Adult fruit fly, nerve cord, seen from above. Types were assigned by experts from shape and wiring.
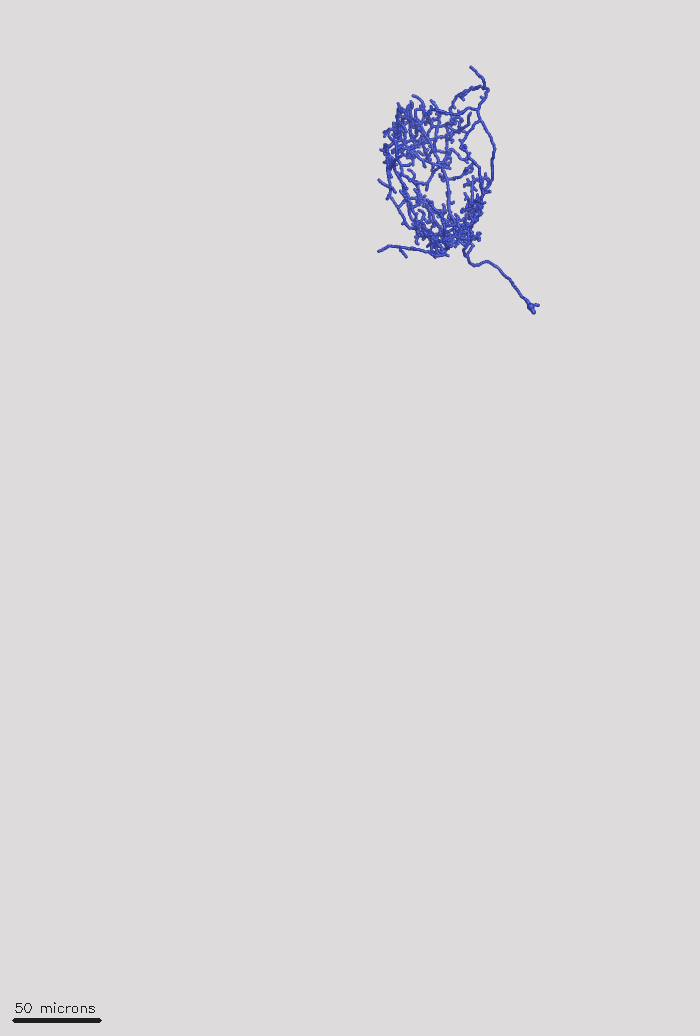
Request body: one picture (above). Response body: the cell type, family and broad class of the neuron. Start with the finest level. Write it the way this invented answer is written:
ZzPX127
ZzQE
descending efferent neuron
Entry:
IN03A020
hemilineage 03A
nerve-cord intrinsic neuron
